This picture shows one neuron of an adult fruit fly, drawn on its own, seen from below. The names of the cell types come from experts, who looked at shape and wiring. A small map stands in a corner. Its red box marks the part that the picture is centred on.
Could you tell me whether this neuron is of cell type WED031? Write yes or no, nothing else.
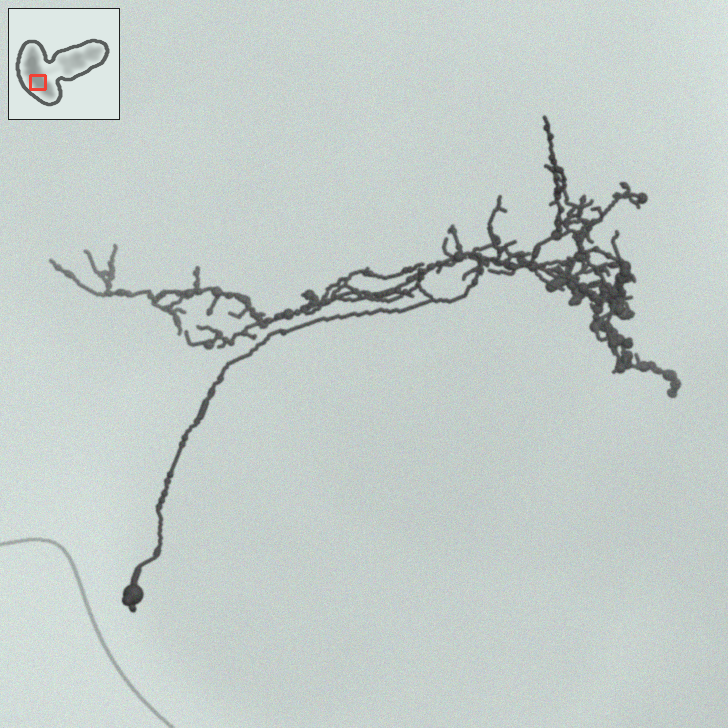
no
